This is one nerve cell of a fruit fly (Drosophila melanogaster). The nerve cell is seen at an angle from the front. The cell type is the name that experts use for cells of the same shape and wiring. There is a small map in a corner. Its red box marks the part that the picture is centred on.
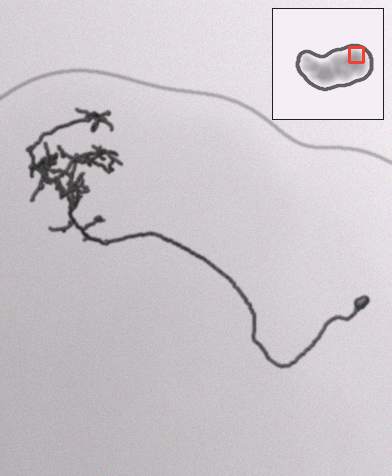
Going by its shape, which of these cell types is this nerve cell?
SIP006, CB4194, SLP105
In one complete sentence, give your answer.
It is to cell type SLP105 that the nerve cell belongs.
